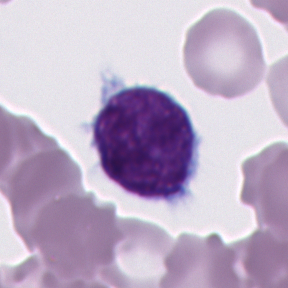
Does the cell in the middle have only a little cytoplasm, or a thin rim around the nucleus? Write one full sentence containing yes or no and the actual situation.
Yes, it is a narrow rim of cytoplasm that surrounds the nucleus.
